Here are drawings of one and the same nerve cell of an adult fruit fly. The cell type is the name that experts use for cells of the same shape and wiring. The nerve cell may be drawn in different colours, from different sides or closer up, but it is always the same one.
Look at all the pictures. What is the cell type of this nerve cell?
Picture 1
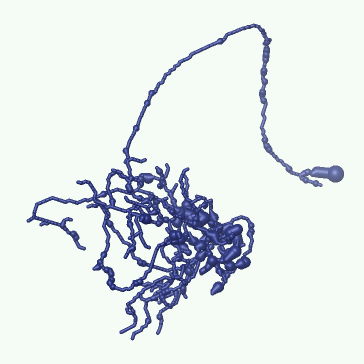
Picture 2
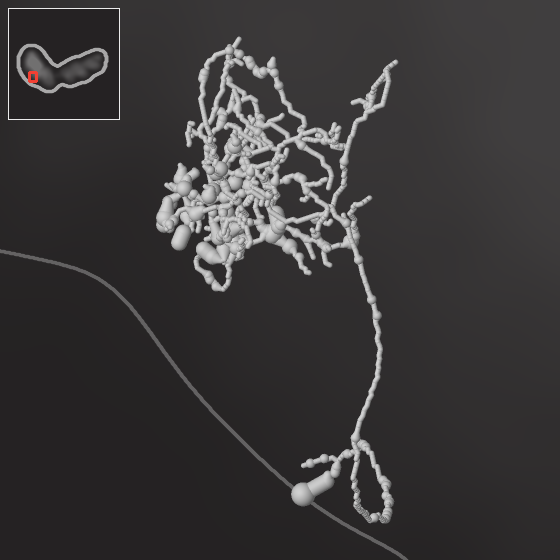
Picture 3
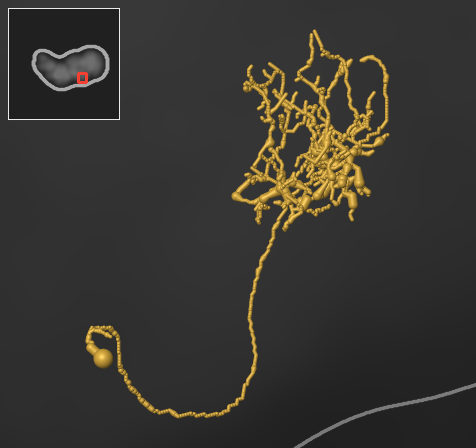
GNG402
